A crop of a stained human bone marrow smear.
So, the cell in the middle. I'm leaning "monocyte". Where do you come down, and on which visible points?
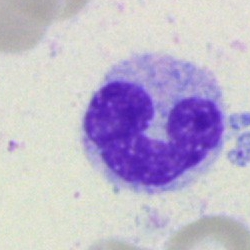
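Outline round and smooth. Nucleus: curved horseshoe-shaped band, opening upward.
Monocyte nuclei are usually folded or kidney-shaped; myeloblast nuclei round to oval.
Nuclear shape: for monocyte, against blast. Nucleoli: none visible.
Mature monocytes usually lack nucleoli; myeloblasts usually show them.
Their absence: for monocyte, against blast. Small cluster of purple platelet-like fragments touching right edge. Verdict: monocyte.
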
